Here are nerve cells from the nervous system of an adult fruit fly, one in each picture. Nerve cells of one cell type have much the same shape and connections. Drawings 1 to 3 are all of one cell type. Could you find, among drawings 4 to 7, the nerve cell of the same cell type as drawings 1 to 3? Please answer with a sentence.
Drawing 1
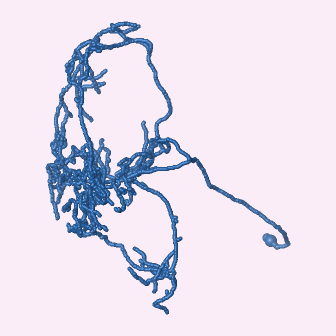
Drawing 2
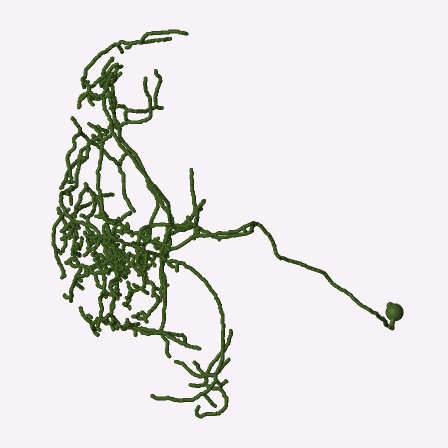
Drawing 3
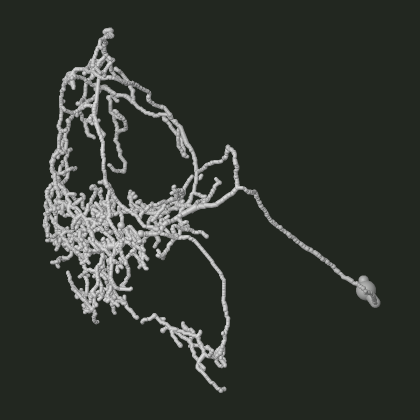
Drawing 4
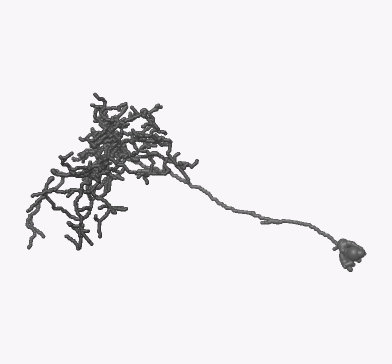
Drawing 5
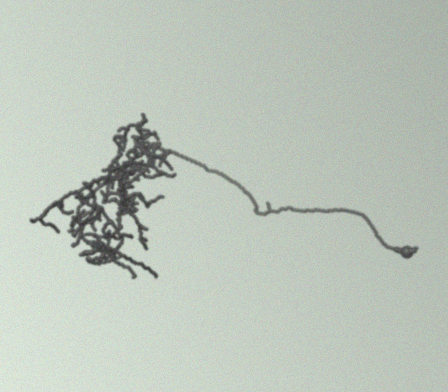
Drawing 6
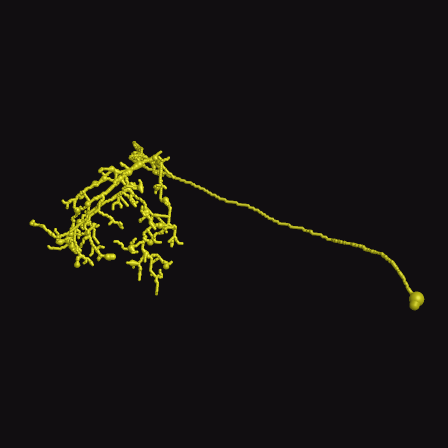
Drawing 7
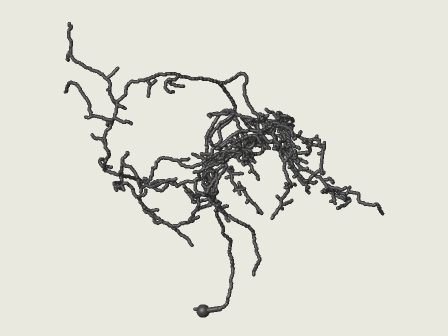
Drawing 7 is of the same cell type.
